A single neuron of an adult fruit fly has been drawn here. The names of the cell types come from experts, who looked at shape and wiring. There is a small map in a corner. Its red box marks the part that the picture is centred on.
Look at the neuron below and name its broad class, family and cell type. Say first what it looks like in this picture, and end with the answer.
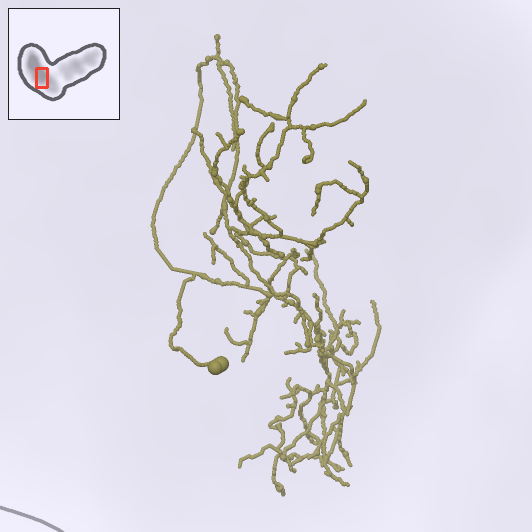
The picture shows dozens of branch ends. As drawn here it is taller than it is wide. This is a central-brain intrinsic neuron. The family is hemilineage VLPl&d1_dorsal. It is of cell type AVLP225_b2.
